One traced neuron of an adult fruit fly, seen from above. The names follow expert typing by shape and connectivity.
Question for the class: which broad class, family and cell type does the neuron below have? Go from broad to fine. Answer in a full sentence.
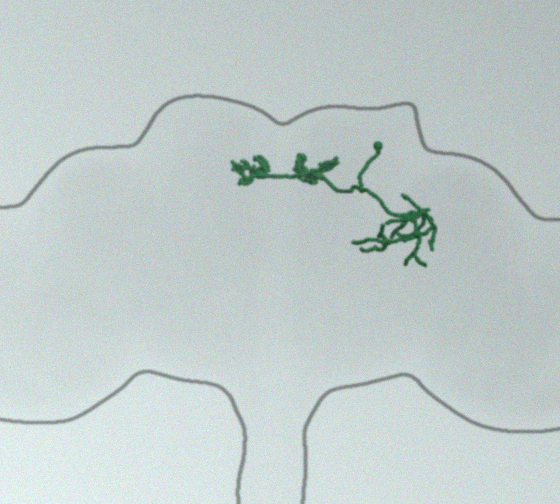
A central-brain intrinsic neuron of class DAN, type PAM04.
